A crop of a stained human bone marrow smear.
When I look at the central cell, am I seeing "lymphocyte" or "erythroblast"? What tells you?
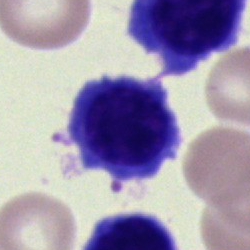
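It's an erythroblast. What settles it for me is the nuclear chromatin, which stains a dense, dark purple.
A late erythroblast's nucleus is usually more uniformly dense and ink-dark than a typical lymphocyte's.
Beyond that, the outline is irregular and bumpy, with small blunt knobs projecting from the surface, clearest on the lower left. The cytoplasm is only a scant rim staining deep blue.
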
